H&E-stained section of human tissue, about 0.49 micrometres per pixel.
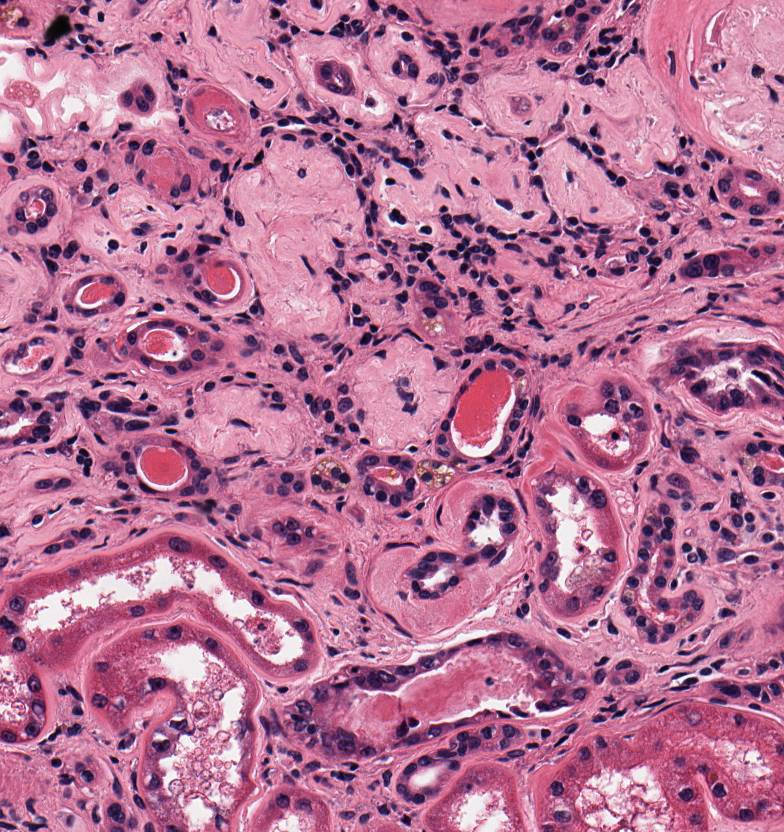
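Renal cortex. Larger lower tubules: cuboidal to columnar cells, abundant pink granular cytoplasm; lumina hold pale, bubbly, vacuolated debris, not solid casts. Interstitium: many small, round, dark lymphocyte nuclei scattered, densest in the upper centre.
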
